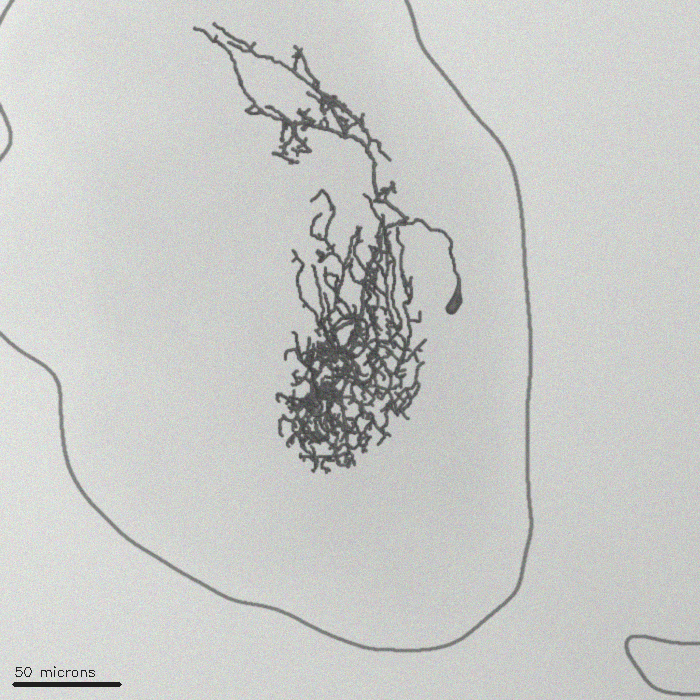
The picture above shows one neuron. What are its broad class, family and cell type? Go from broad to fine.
visual projection neuron; LT; LT75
